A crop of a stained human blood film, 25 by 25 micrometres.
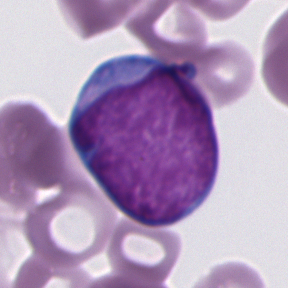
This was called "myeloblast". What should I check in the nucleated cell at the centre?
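The chromatin here is fine and evenly stippled, which fits a myeloblast well.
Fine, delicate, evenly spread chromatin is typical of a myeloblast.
The cytoplasm is only a thin rim, widest at the upper left, and that thinness fits as well.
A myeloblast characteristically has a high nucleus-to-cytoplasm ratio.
Beyond that, I would simply note that the cytoplasm is blue and that a small rounded bleb sits on the upper right edge of the cell.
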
